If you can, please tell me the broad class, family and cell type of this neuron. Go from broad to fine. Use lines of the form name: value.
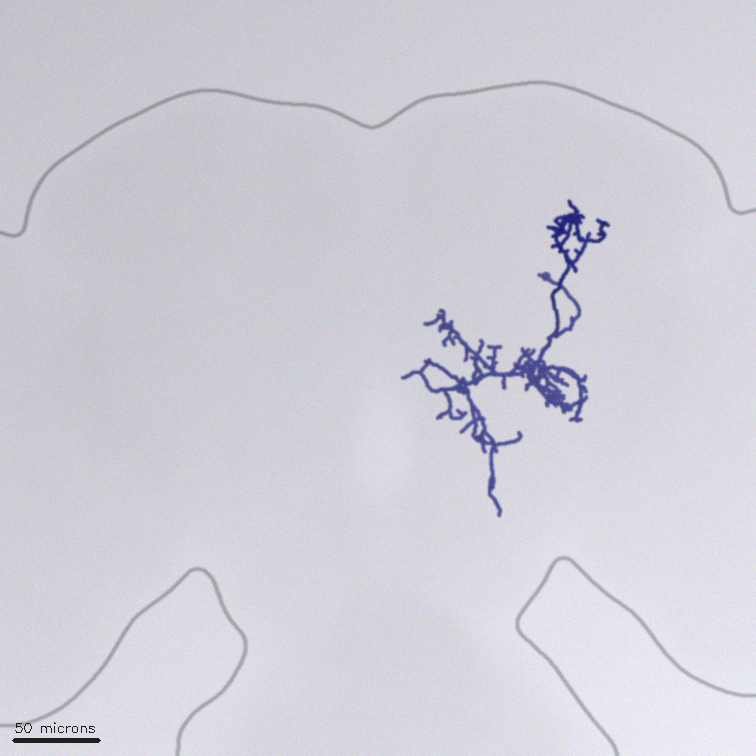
broad class: central-brain intrinsic neuron
family: hemilineage DL1_ventral
cell type: AOTU052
